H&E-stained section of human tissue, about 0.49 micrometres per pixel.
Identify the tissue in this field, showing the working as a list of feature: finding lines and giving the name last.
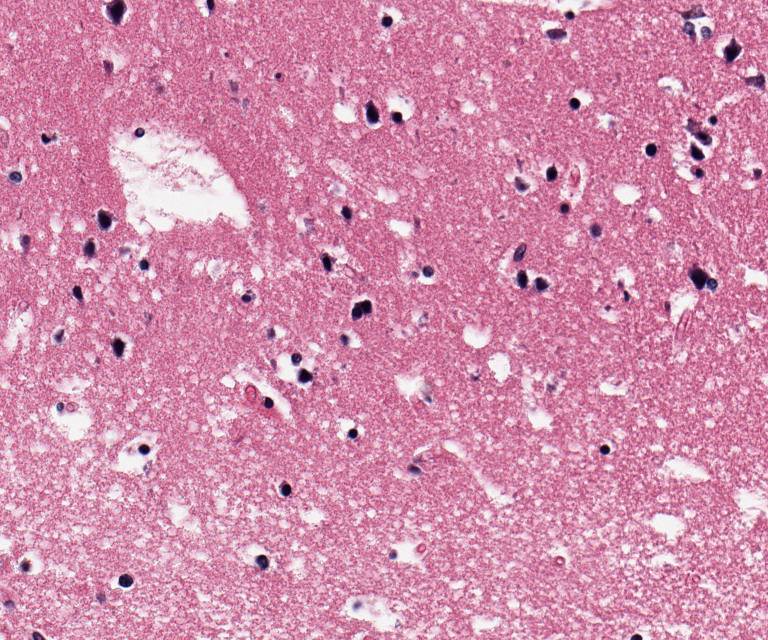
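Background: fairly uniform, finely granular pink matrix, no organised units
Nuclei: scattered, mostly small, round and dark
Halos: many nuclei sit in clear empty space
Fat: none in the field
Name: cerebral cortex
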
